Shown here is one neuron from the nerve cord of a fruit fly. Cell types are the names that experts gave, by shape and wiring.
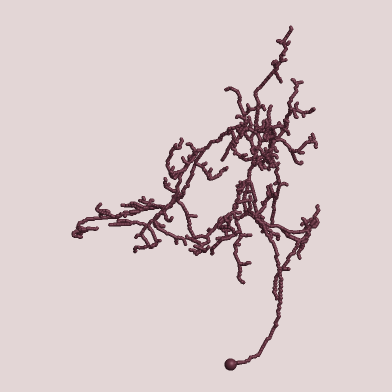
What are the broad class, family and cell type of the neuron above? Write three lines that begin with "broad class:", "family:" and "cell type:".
broad class: nerve-cord intrinsic neuron
family: hemilineage 16B
cell type: IN16B105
